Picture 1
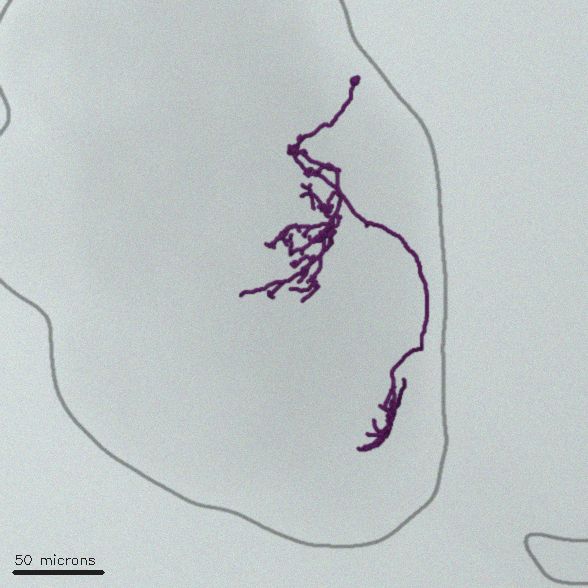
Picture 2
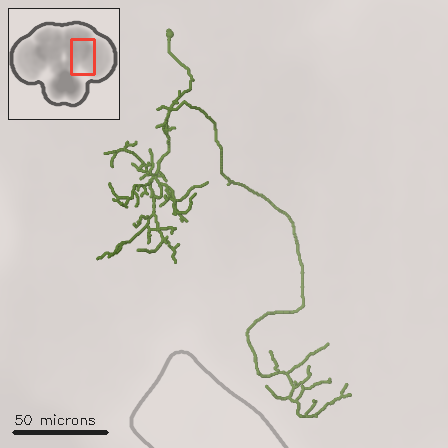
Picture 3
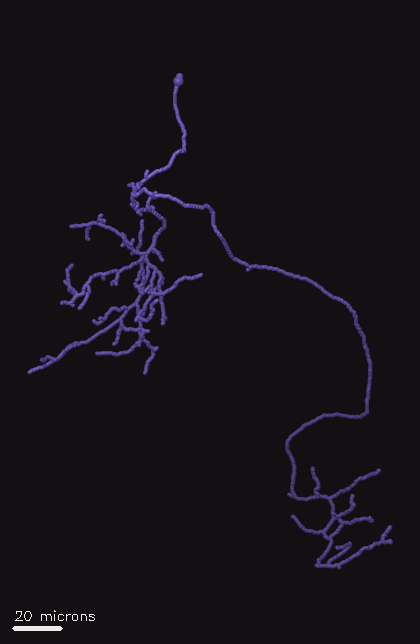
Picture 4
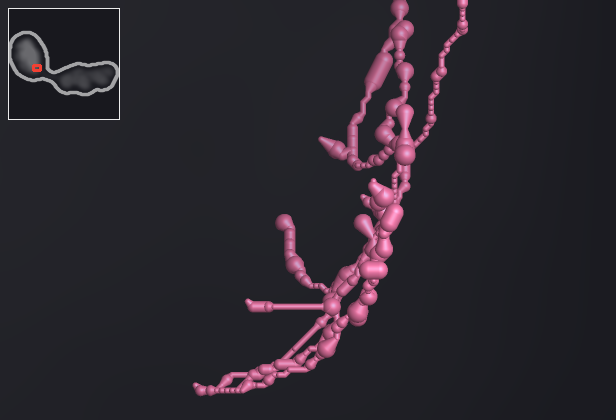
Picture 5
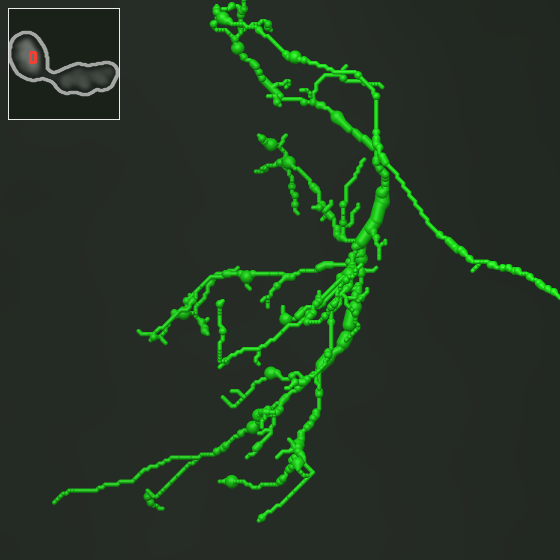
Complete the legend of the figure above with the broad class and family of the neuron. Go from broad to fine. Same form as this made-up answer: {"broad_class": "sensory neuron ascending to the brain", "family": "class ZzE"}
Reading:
{"broad_class": "visual centrifugal neuron", "family": "hemilineage VLPp&l1_posterior"}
